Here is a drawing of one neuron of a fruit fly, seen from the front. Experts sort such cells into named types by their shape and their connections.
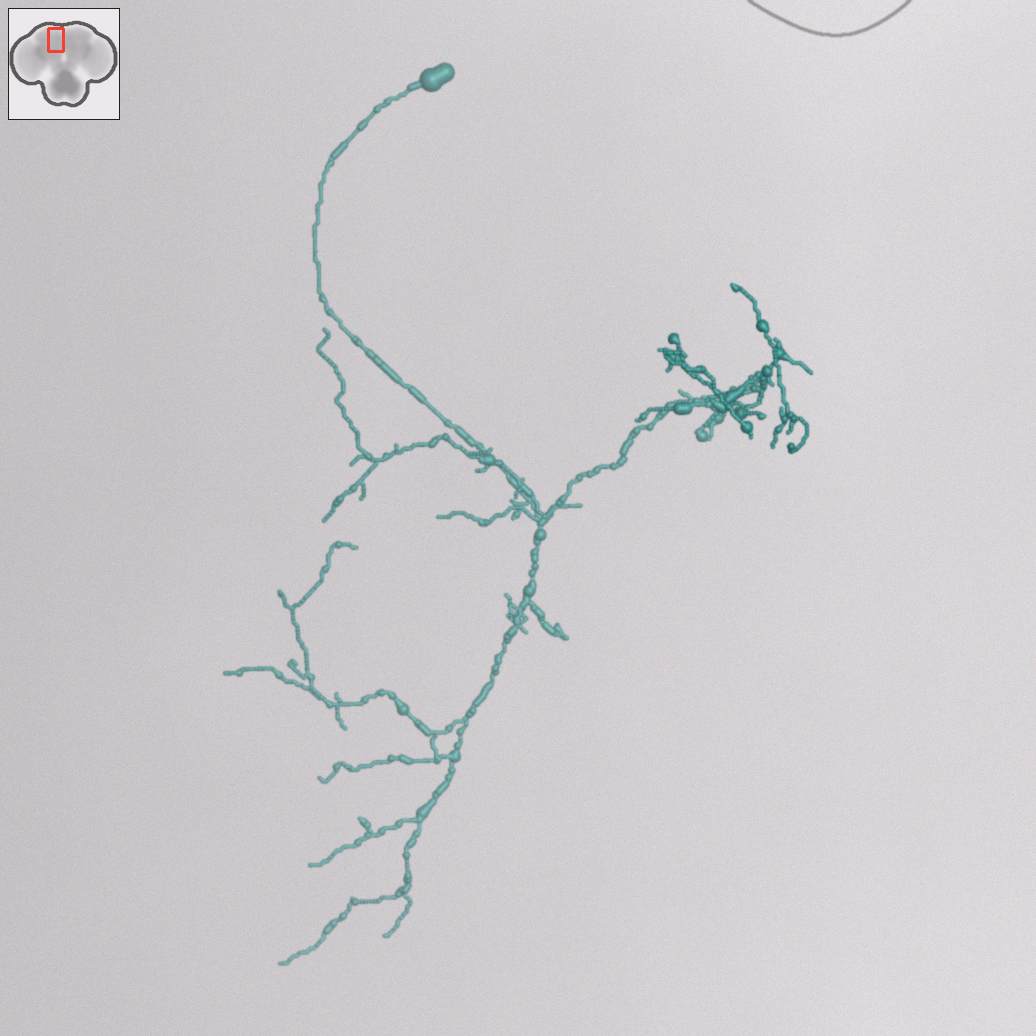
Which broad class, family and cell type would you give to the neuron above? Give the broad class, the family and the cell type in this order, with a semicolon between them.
central-brain intrinsic neuron; hemilineage CLp1; SMP429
